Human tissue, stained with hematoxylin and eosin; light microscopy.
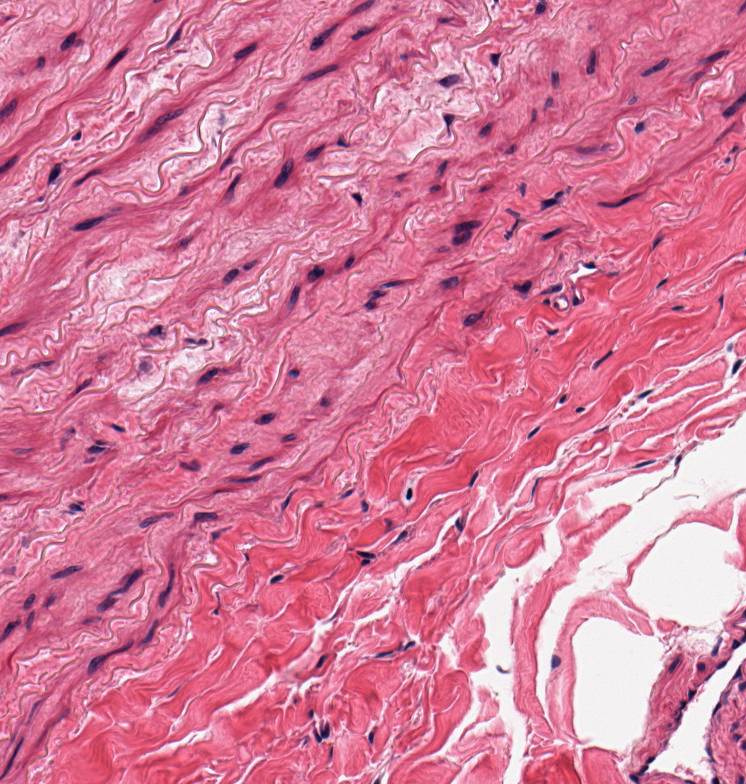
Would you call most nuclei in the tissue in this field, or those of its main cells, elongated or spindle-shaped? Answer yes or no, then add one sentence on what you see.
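Yes. The nuclei are dark, elongated and spindle-shaped, lying parallel to the fibres.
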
